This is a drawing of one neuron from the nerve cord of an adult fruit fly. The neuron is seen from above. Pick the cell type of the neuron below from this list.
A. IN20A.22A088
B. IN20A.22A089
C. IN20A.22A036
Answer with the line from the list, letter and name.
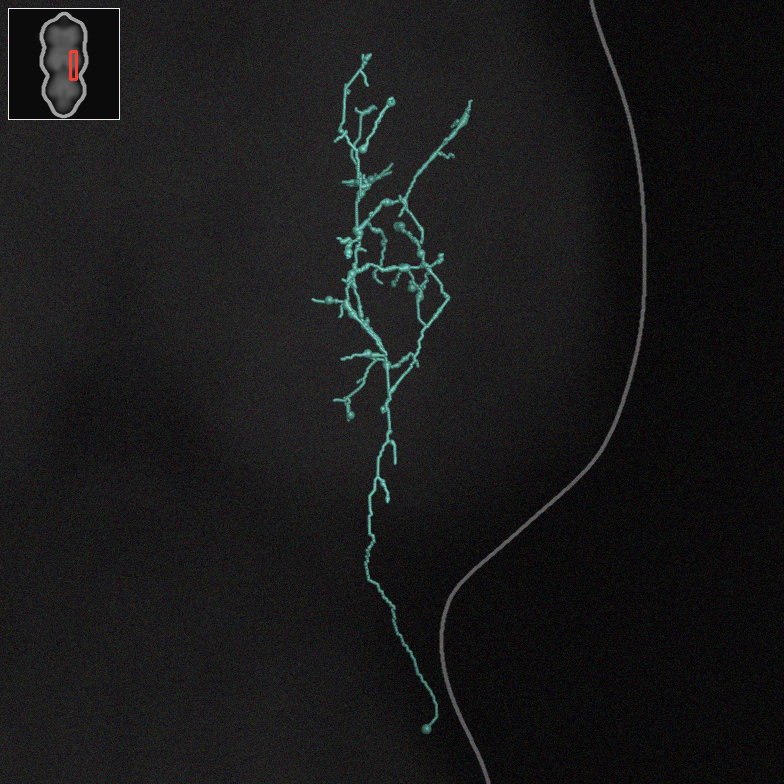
B. IN20A.22A089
